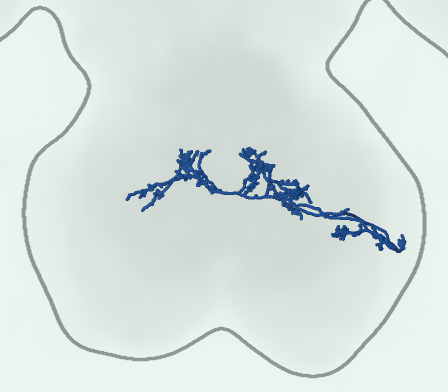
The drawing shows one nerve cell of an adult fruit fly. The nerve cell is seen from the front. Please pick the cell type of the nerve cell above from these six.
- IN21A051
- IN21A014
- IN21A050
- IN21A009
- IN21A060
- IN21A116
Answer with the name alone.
IN21A116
